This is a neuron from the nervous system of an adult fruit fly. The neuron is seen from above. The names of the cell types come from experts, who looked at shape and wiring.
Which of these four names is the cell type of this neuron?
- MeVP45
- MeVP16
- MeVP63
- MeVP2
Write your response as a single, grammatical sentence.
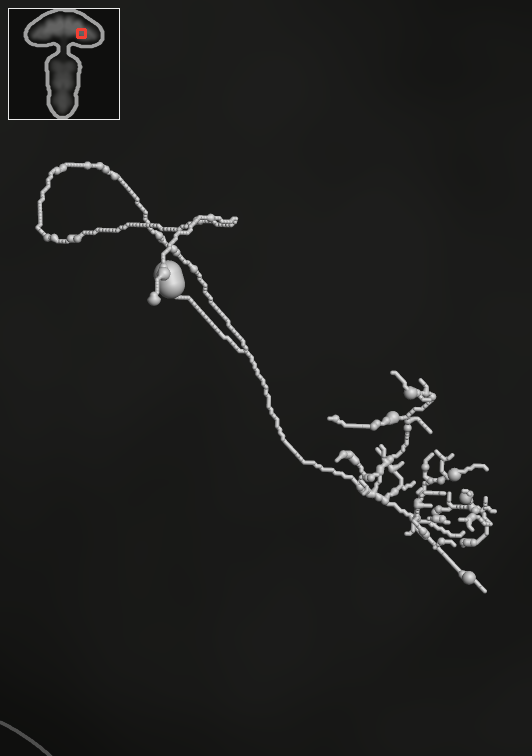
It is MeVP2 that this neuron is, by cell type.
